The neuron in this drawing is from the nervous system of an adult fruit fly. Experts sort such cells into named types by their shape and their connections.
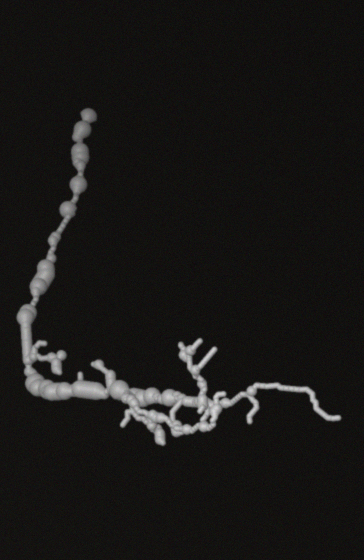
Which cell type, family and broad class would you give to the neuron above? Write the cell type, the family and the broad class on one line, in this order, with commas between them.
LgLG1a, class gustatory, sensory neuron entering the nerve cord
